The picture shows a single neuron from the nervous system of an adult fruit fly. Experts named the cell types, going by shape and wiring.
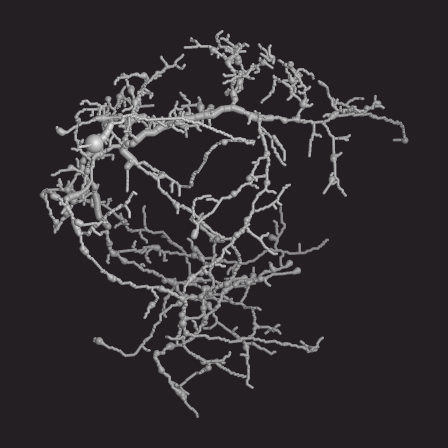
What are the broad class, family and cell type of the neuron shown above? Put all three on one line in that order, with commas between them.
nerve-cord intrinsic neuron, hemilineage 04B, IN04B044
